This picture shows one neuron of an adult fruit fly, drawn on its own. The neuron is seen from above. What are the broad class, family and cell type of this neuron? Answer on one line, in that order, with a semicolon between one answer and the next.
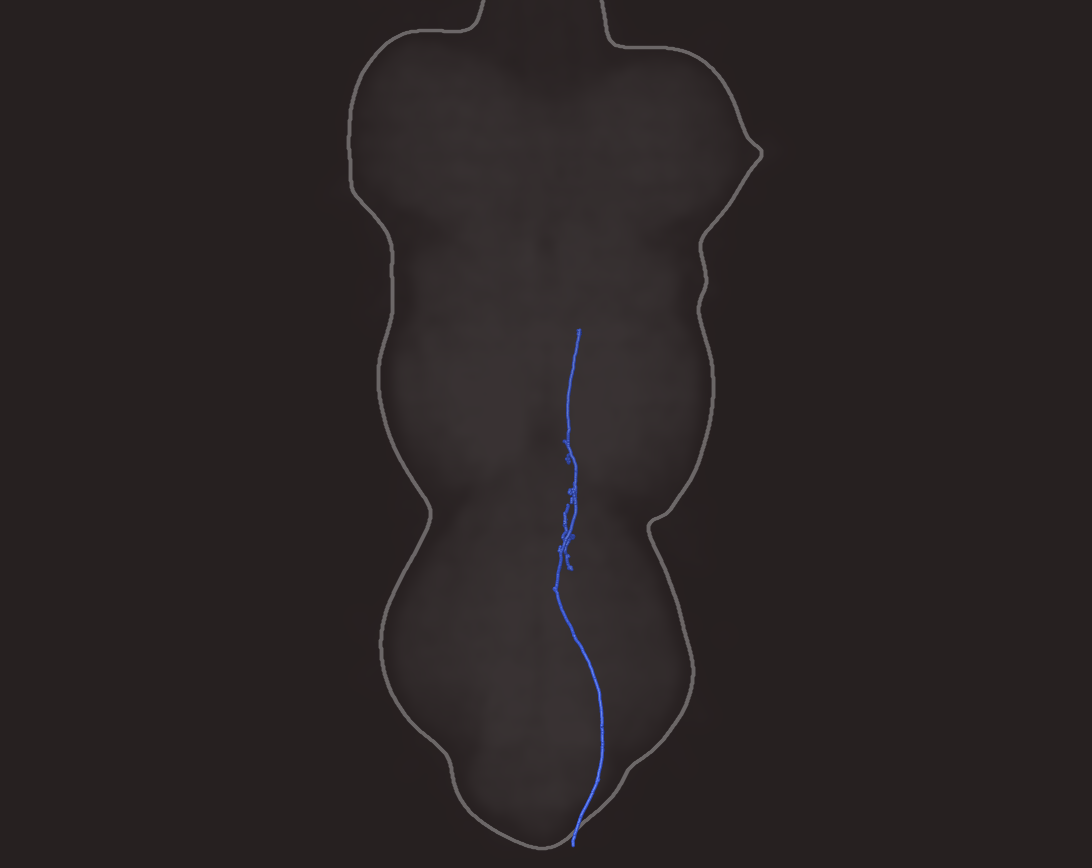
sensory neuron entering the nerve cord; class mechanosensory proprioceptive; SNpp02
